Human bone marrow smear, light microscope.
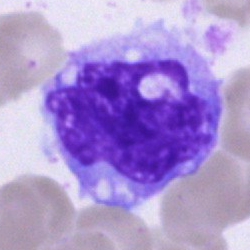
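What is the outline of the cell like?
Roughly round, with a slightly ruffled, uneven edge.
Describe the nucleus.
Large and irregular in shape, filling most of the cell, with a clear, curved pale space lying over its upper right part.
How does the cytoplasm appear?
As a pale blue rim around the nucleus.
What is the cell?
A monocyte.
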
